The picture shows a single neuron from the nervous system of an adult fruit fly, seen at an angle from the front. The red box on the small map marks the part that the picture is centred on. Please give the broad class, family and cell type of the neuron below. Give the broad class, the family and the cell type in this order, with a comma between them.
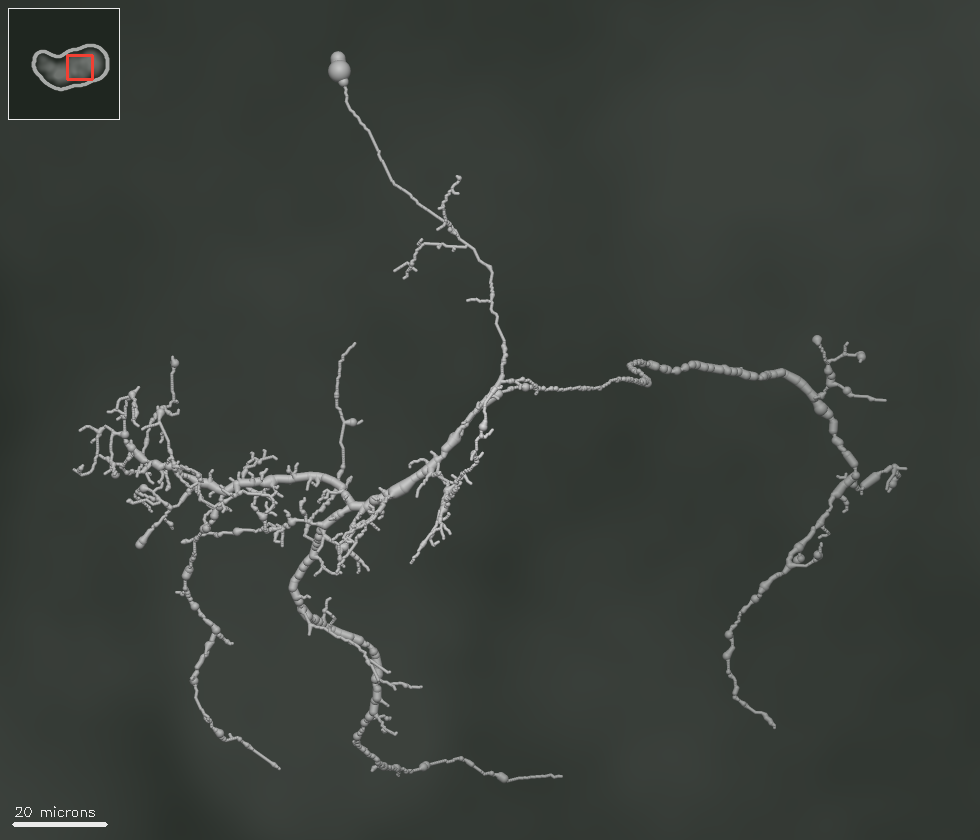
central-brain intrinsic neuron, hemilineage DM6_central1, CB4105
